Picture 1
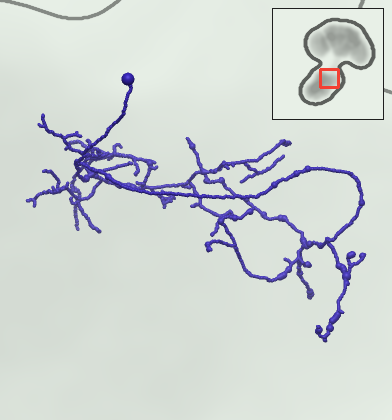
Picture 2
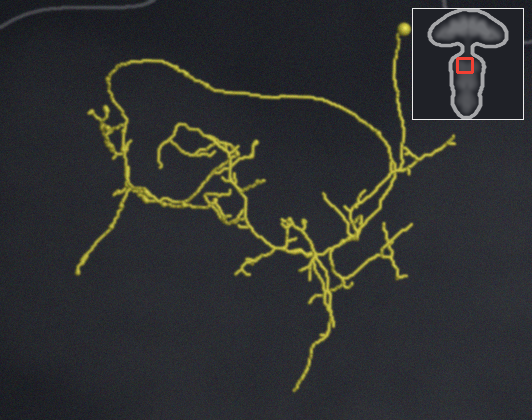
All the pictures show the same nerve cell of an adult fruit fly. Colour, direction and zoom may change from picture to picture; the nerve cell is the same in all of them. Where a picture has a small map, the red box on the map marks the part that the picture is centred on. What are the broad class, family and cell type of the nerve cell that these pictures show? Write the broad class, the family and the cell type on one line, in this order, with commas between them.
nerve-cord intrinsic neuron, hemilineage 01A, IN01A081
